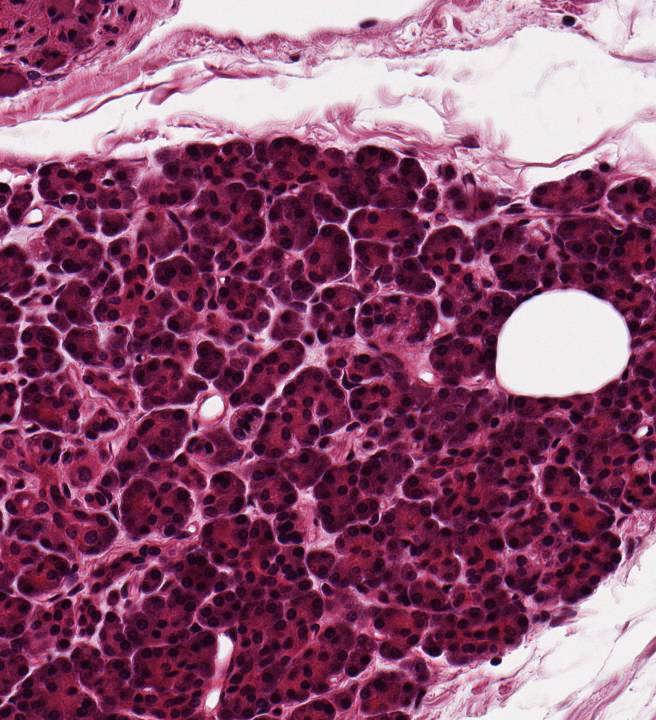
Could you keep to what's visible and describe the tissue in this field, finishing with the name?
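Below the top edge, a lobule of closely packed glandular acini fills most of the field, with a fragment of another lobule at the top left corner. The acini are small rounded clusters of cells, their central lumina barely visible. Cytoplasm stains dark purple-red throughout; I find no pale, foamy mucous cells. Nuclei are round, dark, near each acinus's outer edge. So: pancreas.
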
